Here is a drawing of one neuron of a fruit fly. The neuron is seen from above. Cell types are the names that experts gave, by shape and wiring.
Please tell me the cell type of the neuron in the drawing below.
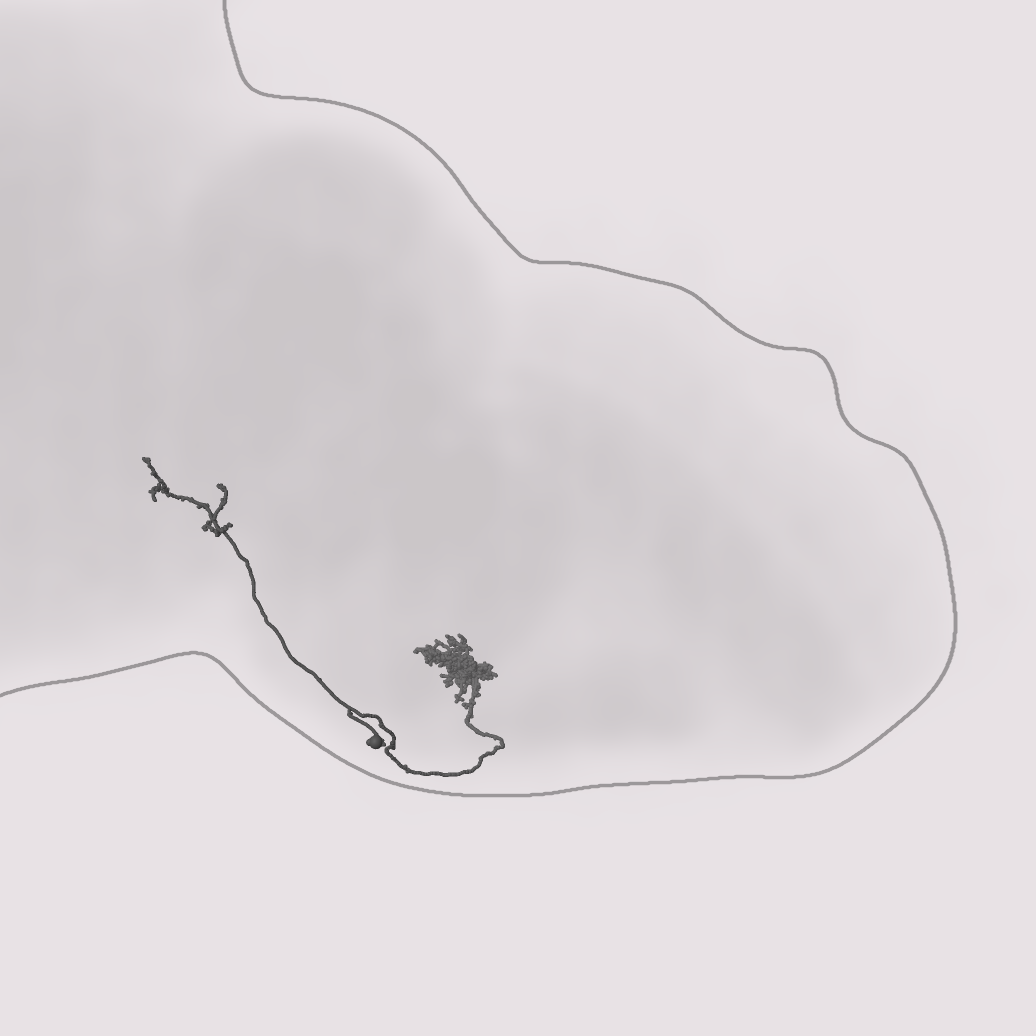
LPC1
